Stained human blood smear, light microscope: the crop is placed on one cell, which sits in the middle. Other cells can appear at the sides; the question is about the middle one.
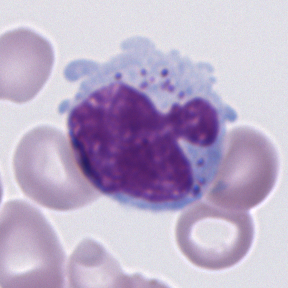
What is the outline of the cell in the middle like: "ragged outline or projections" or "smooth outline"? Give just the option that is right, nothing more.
Ragged outline or projections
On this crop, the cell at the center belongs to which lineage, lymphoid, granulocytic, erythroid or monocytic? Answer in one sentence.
Lineage-wise, the central cell here belongs with the lymphoid series.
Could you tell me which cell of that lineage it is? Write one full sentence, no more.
Whatever else lies nearby, the middle cell is a large granular lymphocyte.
